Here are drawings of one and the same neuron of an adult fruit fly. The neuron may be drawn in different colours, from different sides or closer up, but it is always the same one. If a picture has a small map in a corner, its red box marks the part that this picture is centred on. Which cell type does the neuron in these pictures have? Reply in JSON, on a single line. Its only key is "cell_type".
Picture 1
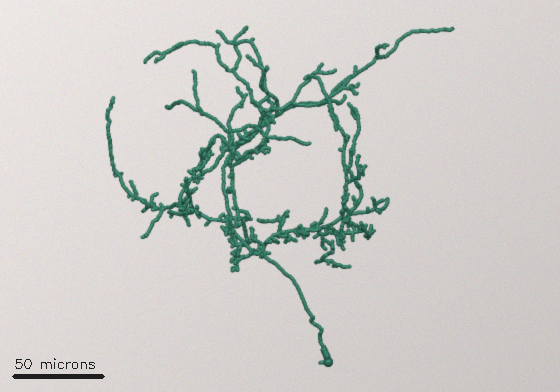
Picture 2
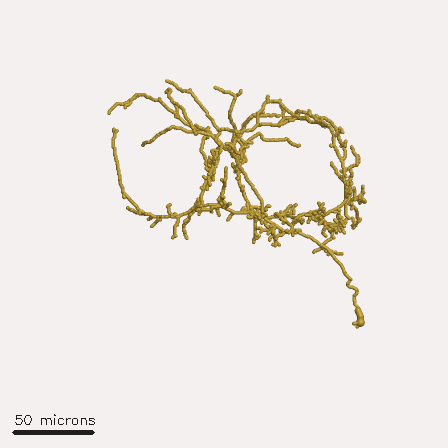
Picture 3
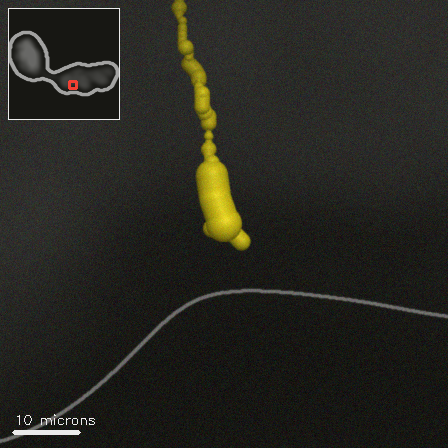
{"cell_type": "vPR6"}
